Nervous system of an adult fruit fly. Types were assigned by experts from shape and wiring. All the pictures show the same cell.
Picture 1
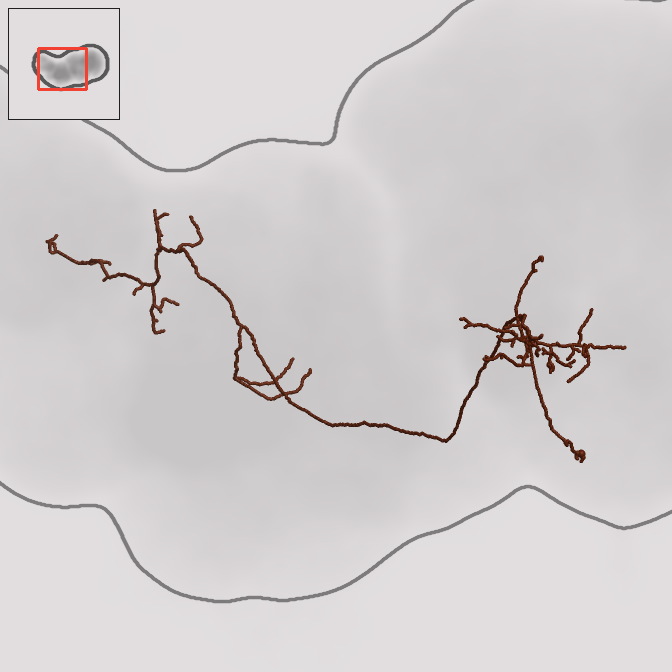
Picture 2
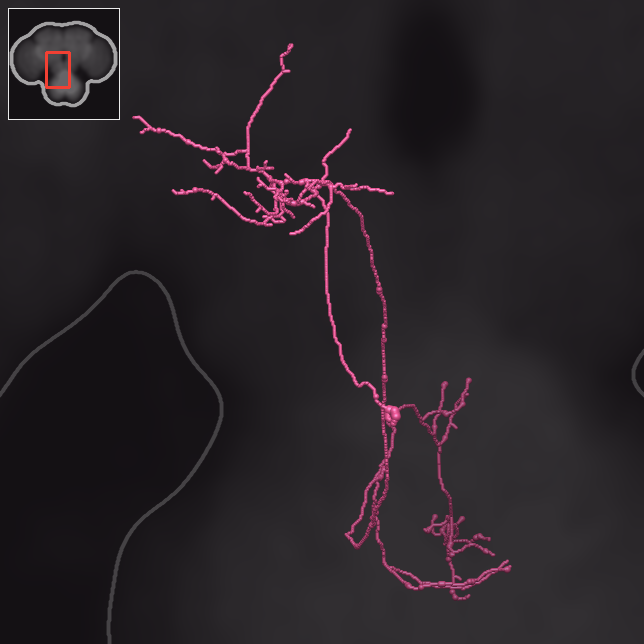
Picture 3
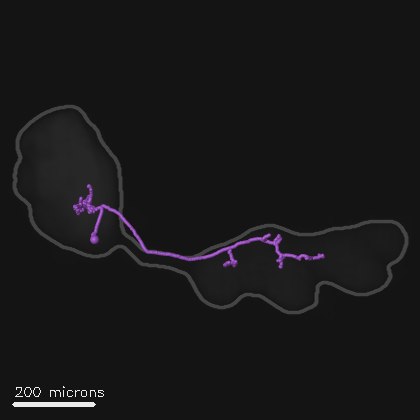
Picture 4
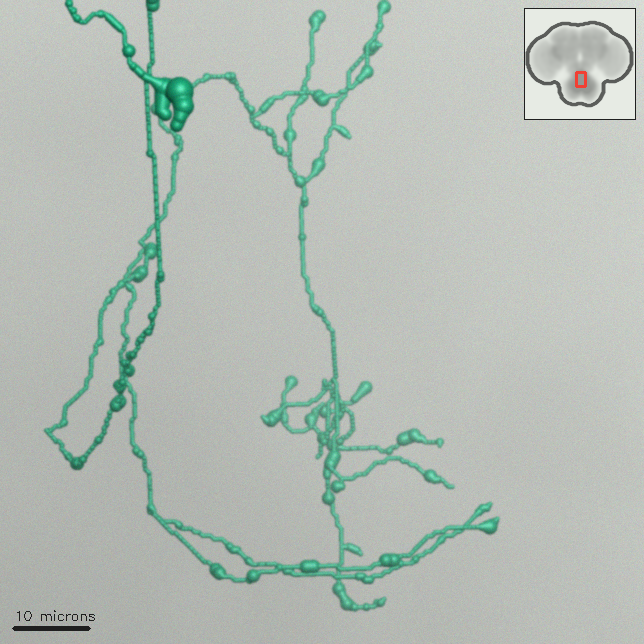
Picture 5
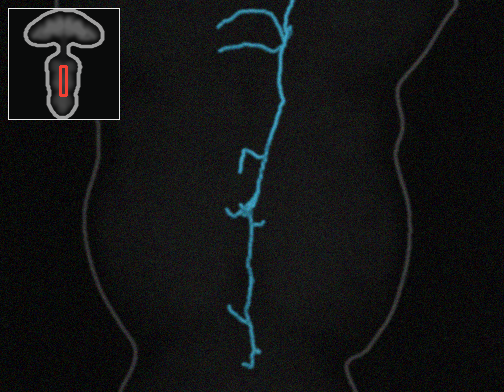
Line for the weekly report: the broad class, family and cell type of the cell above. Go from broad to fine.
descending neuron; hemilineage LB12; DNg06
